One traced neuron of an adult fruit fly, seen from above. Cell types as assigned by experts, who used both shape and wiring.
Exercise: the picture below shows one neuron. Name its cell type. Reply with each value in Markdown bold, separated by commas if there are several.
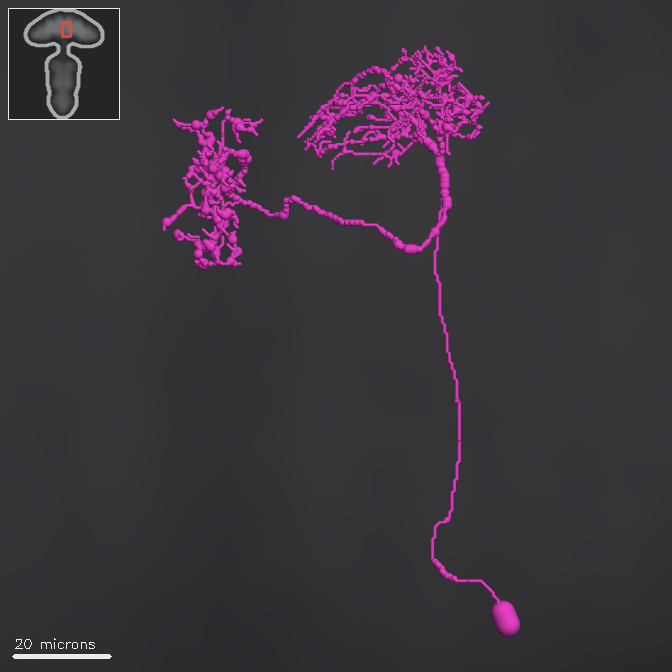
**hDeltaC**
